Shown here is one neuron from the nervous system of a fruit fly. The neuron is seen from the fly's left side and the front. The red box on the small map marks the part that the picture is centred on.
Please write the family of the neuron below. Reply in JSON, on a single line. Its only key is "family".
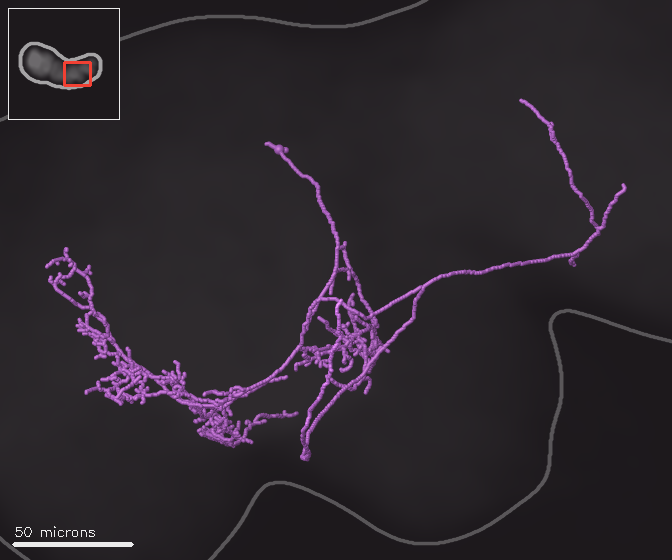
{"family": "hemilineage 23B"}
